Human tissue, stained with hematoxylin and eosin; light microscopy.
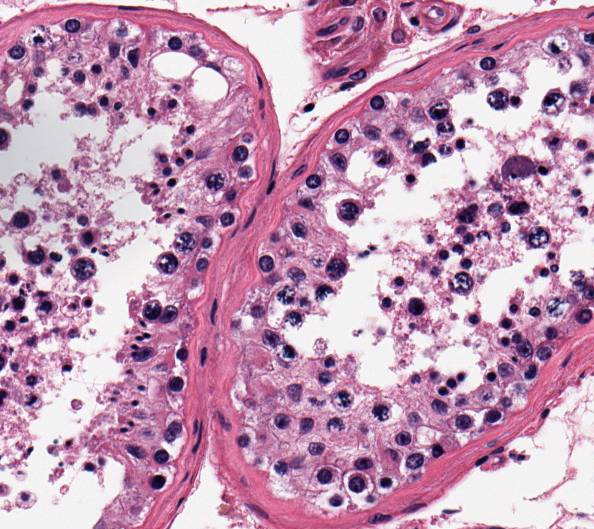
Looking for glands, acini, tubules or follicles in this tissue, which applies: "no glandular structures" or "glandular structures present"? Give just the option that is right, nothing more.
Glandular structures present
